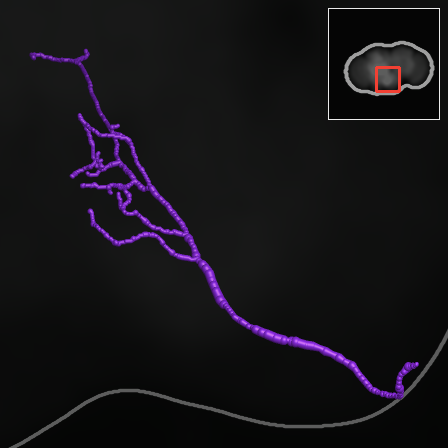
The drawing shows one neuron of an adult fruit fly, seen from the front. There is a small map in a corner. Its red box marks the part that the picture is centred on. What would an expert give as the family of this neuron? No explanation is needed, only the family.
class mechanosensory proprioceptive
